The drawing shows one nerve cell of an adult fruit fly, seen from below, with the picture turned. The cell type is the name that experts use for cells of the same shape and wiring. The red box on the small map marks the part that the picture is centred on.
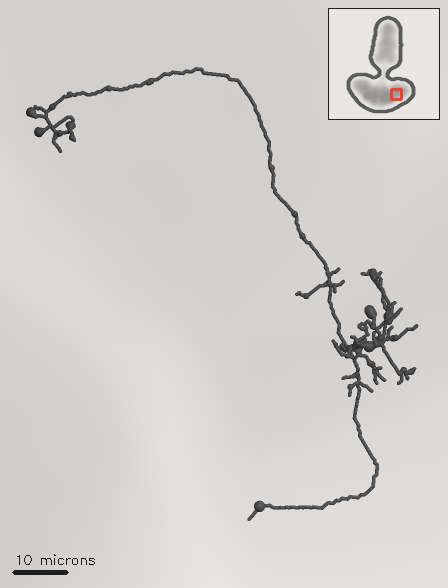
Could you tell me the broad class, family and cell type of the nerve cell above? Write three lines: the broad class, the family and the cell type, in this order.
optic-lobe intrinsic neuron
Tm
Tm5b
